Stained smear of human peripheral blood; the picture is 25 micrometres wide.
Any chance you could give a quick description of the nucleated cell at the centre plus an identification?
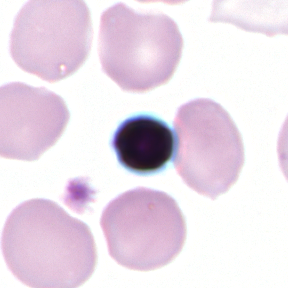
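See how the chromatin is uniformly dense, almost black-purple? There are no nucleoli visible, and the thin rim of cytoplasm is pale blue with no granules. That's a normoblast.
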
